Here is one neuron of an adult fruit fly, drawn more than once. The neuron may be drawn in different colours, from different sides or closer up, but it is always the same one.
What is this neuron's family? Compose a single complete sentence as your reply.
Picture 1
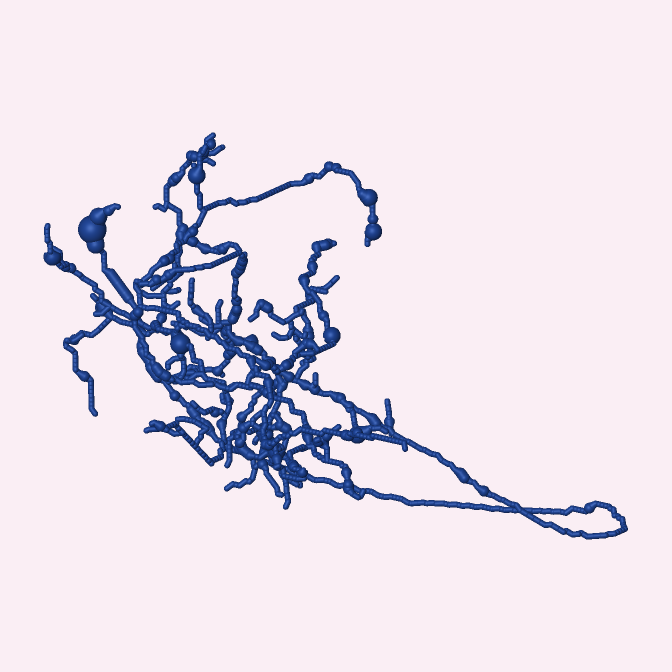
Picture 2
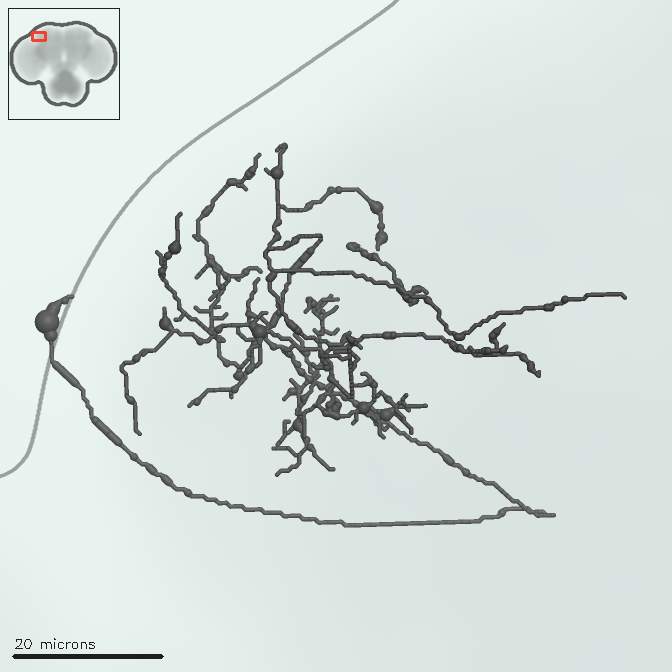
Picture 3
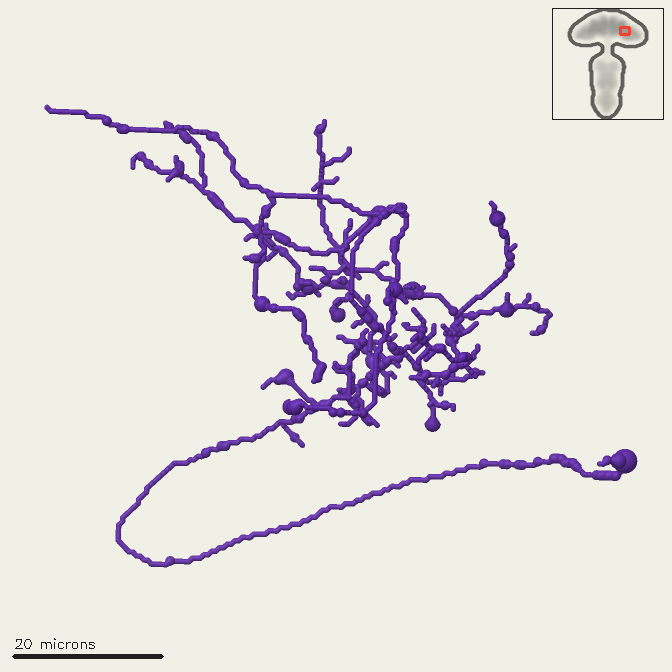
It is family hemilineage LHp1 that this neuron belongs to.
